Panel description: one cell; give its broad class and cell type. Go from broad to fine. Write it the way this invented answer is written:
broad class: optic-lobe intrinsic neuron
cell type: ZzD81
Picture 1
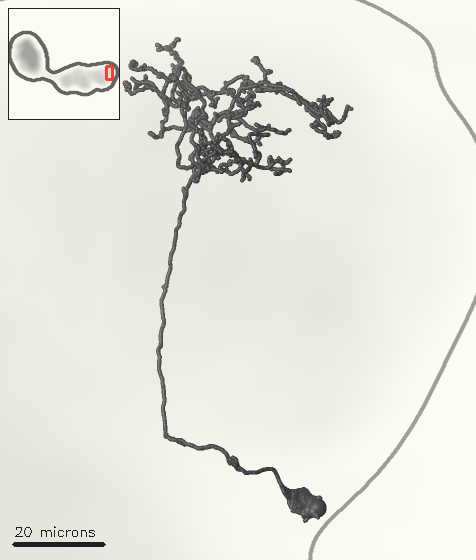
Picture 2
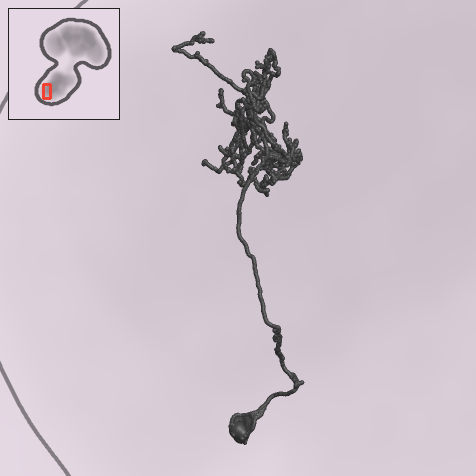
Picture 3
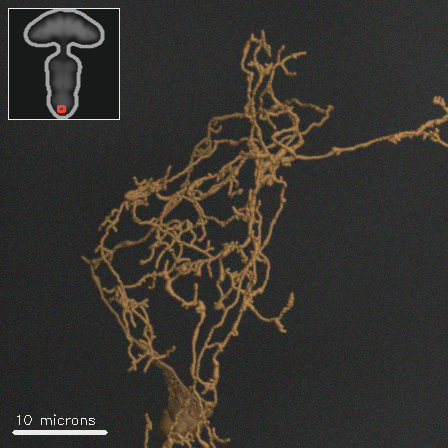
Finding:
broad class: nerve-cord intrinsic neuron
cell type: INXXX441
